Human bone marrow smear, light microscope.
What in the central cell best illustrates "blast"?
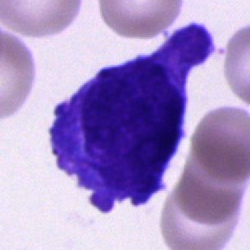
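The central cell is a blast. Its nucleus fills most of the main body of the cell, and the cytoplasm is scant.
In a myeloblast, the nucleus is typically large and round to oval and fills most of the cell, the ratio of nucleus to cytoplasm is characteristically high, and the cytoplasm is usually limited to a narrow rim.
A nucleus filling most of the cell with scant cytoplasm around it fits that description.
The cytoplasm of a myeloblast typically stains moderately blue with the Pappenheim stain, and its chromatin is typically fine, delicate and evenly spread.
Against that, the cytoplasm here stains deep blue rather than moderately blue. The chromatin stains dark purple throughout the nucleus. The left and lower margins of the cell are bumpy with small rounded blebs.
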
